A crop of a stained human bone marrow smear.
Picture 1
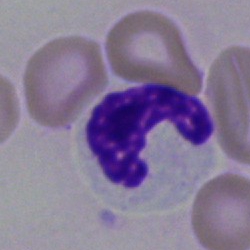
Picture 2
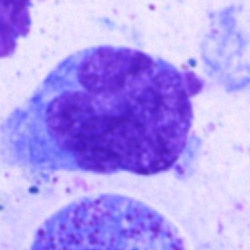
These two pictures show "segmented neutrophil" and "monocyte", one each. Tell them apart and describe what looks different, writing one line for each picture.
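Picture 1 is a segmented neutrophil. The cytoplasm is abundant and pale greyish-lilac.
Picture 2 is a monocyte. The nucleus fills most of the cell.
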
